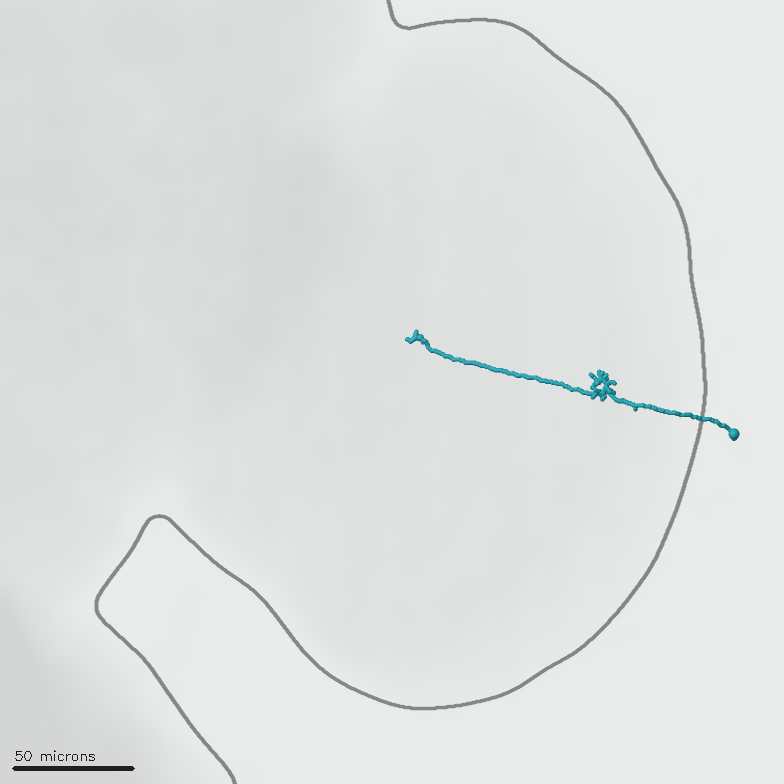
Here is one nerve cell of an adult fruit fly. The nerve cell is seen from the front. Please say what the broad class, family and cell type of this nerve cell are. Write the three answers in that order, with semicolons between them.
optic-lobe intrinsic neuron; Tm; Tm9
